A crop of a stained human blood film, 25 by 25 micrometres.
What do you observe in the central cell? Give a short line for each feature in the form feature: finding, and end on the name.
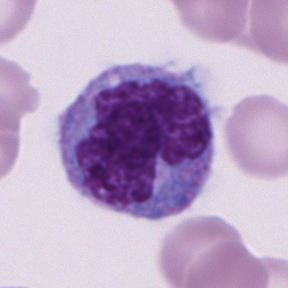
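Edge: roughly round, and smooth for most of its length
Nucleus: folded, notice the deep cleft opening toward the lower right
Cytoplasm: widest rim on the left and lower right; on the right the nucleus comes close to the cell edge
Granules: only fine, dust-like purplish ones, no coarse large ones
Identity: monocyte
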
